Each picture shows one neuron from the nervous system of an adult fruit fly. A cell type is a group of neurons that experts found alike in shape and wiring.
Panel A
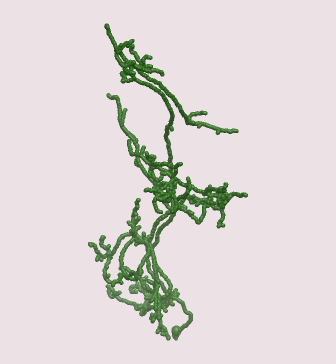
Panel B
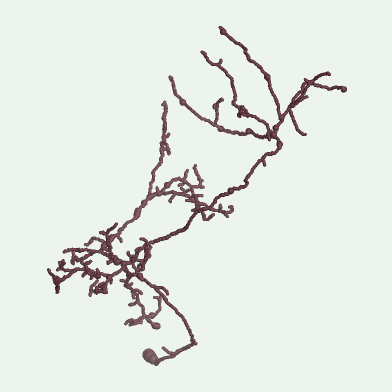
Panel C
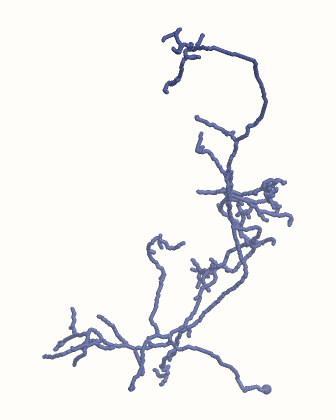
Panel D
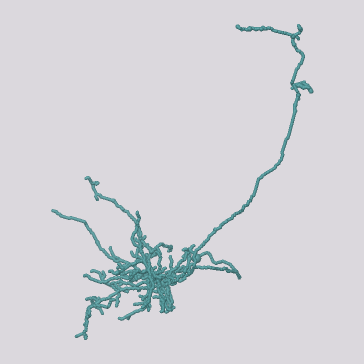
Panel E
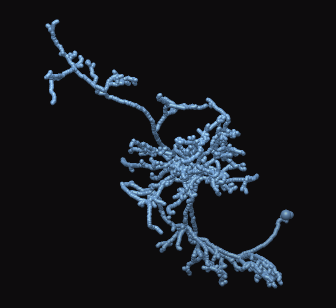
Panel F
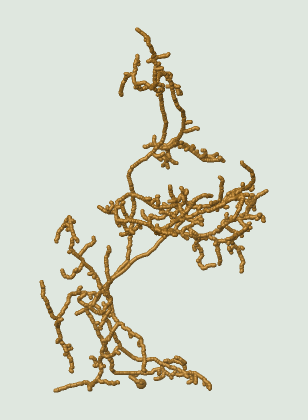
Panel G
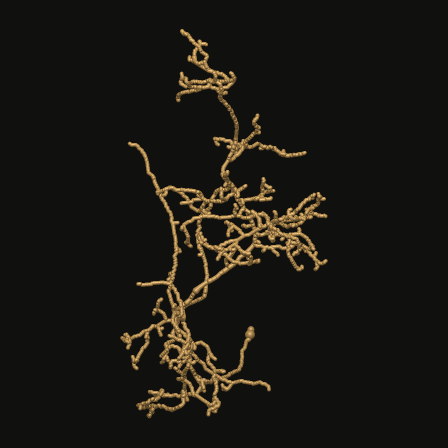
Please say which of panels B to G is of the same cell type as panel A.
G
